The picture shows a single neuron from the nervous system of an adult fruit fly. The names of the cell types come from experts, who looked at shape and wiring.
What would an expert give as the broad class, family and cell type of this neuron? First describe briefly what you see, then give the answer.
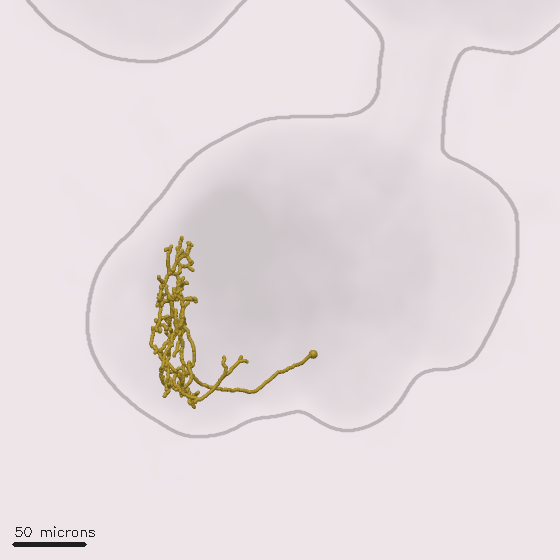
From top to bottom in the picture it spans about 120 microns. In this view it is about as wide as it is tall. Its broad class is nerve-cord intrinsic neuron. Its family is hemilineage 13B. The cell type is IN13B080.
